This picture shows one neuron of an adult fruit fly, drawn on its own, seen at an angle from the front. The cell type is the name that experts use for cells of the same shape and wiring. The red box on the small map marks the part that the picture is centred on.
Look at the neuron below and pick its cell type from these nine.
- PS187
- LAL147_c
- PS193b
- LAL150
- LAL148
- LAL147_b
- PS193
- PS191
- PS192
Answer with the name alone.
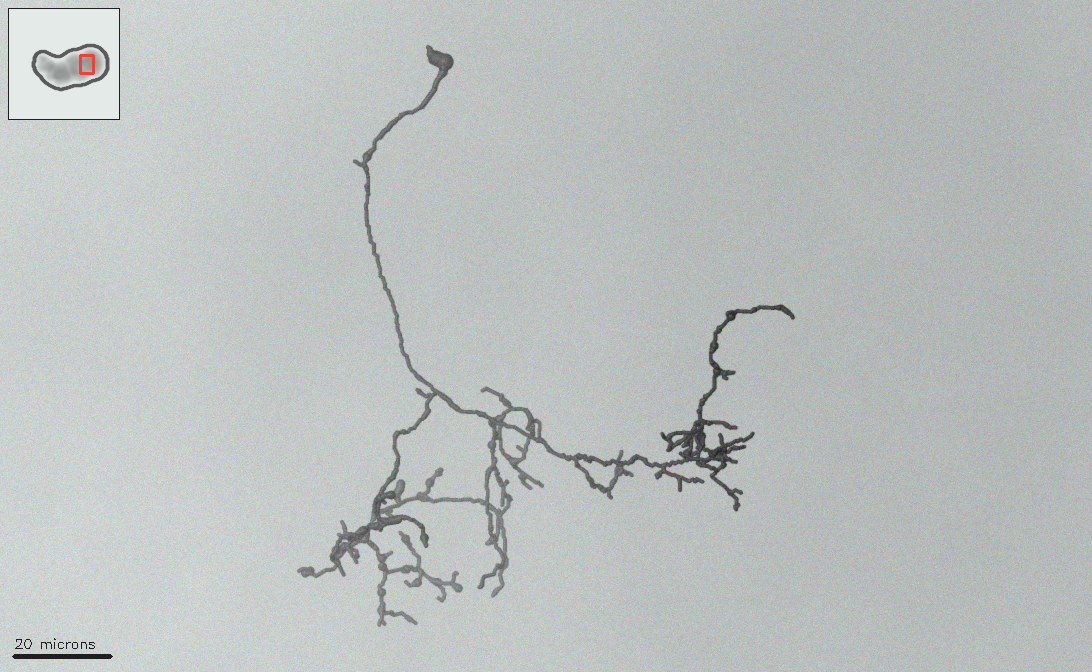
PS193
